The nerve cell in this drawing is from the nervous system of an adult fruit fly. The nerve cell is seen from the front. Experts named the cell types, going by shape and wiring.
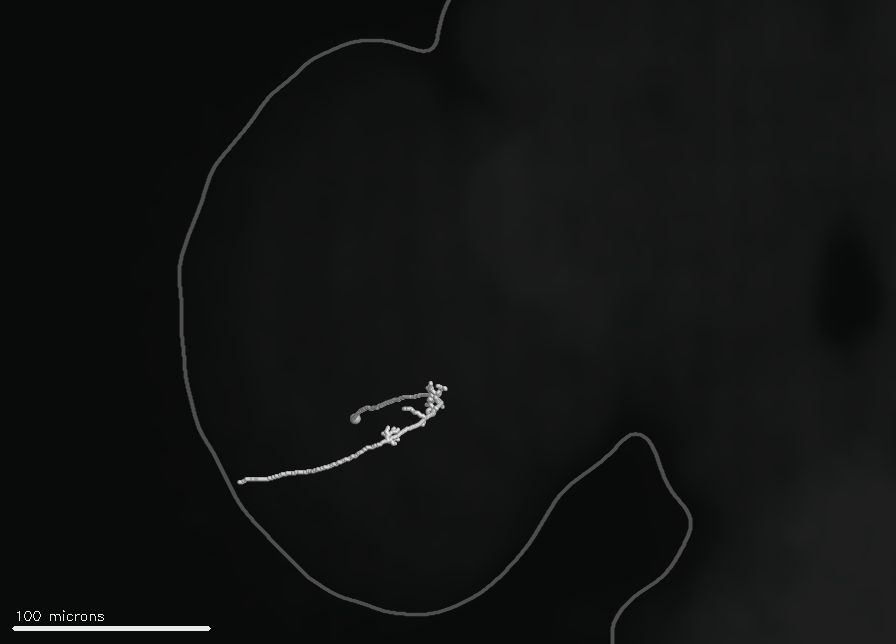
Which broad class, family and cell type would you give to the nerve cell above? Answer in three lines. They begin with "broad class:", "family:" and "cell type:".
broad class: optic-lobe intrinsic neuron
family: C
cell type: C2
